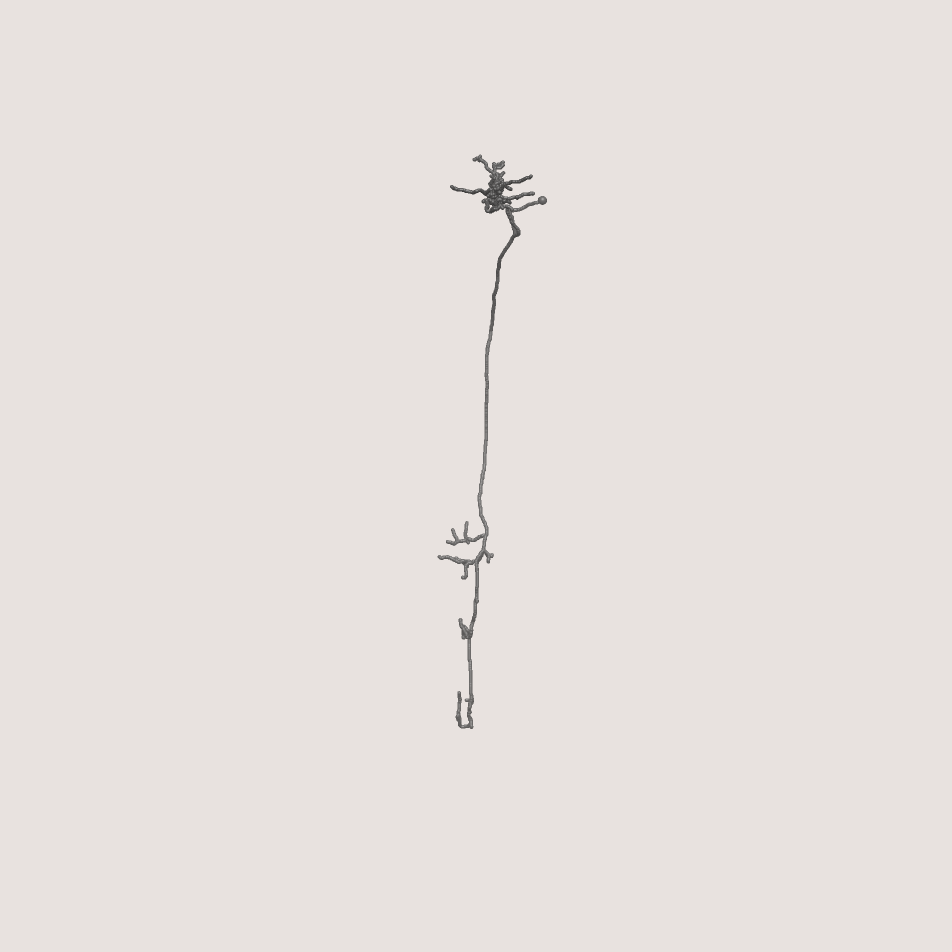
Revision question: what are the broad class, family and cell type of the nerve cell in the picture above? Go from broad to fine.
descending neuron; hemilineage LB12; DNg02_g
